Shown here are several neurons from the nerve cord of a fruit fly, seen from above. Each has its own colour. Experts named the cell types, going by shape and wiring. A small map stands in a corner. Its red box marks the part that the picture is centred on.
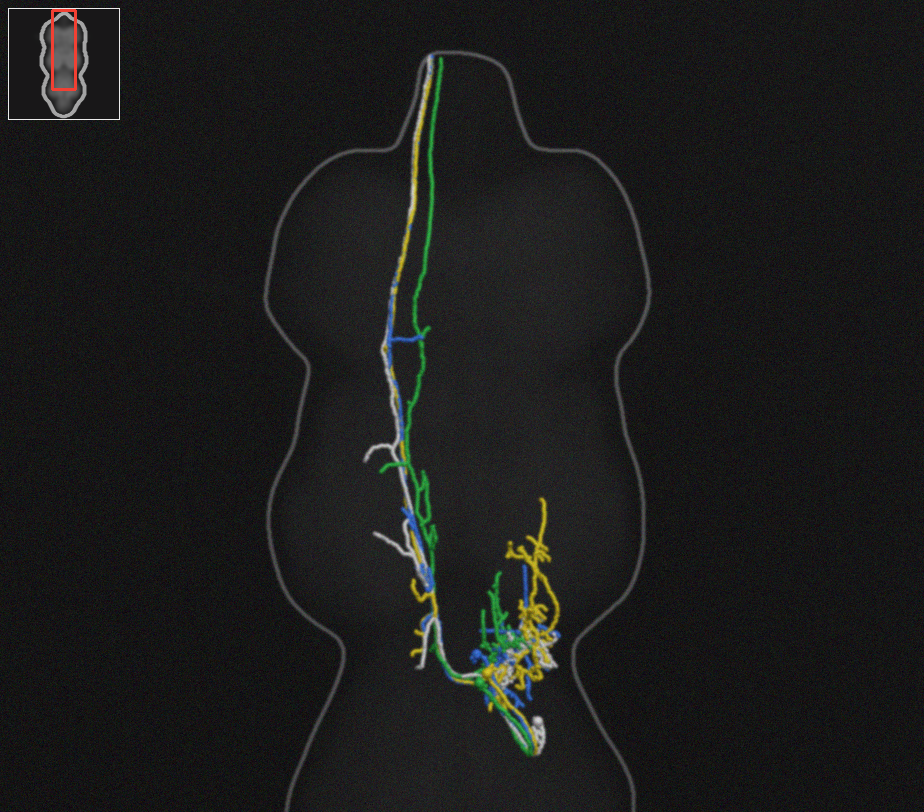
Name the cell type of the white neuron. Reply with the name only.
AN19B079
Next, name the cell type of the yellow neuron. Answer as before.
AN19B093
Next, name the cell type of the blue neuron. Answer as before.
AN19B099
